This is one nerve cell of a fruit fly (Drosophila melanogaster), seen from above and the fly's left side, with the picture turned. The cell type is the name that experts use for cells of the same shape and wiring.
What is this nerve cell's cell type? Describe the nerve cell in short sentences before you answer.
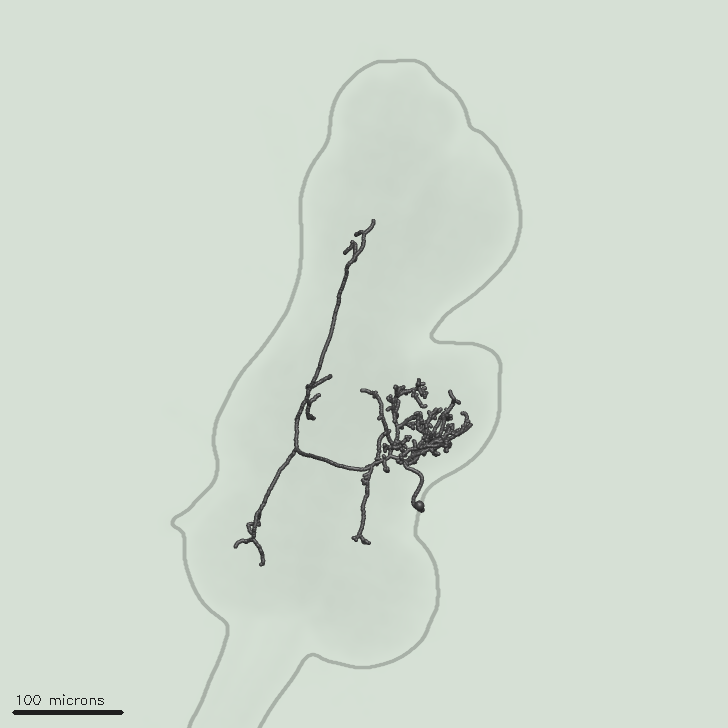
It is in the nerve cord and does not reach the brain. By the scale bar it is about 300 microns tall in this view. It is a nerve-cord intrinsic neuron. It is of cell type IN08B054.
